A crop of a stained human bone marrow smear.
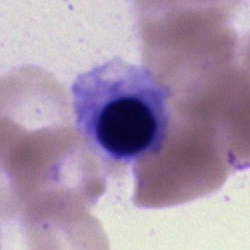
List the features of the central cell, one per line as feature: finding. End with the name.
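Chromatin: very dark and dense, no internal structure I can make out.
Cytoplasm colour: blue-violet.
Cytoplasm position: mostly above the nucleus.
Outline: irregular and ragged.
Verdict: erythroblast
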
